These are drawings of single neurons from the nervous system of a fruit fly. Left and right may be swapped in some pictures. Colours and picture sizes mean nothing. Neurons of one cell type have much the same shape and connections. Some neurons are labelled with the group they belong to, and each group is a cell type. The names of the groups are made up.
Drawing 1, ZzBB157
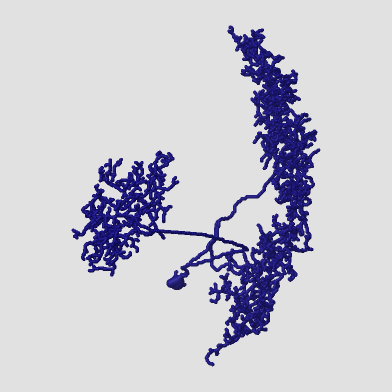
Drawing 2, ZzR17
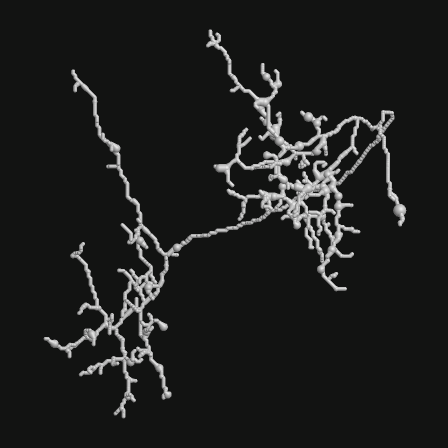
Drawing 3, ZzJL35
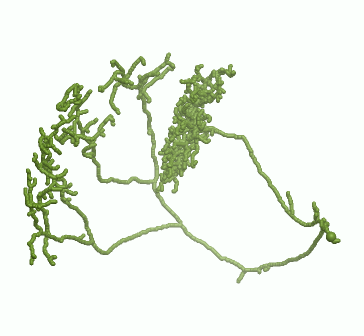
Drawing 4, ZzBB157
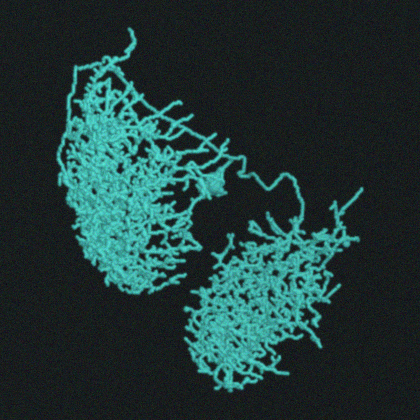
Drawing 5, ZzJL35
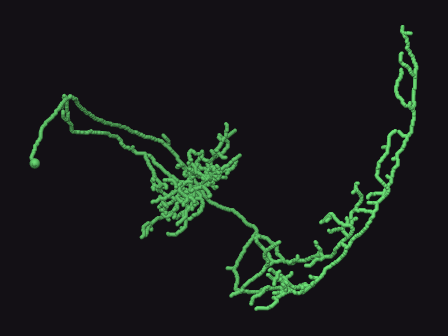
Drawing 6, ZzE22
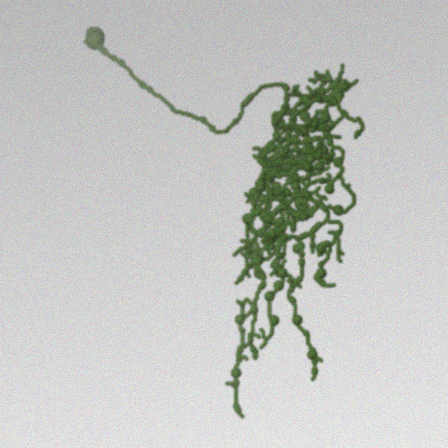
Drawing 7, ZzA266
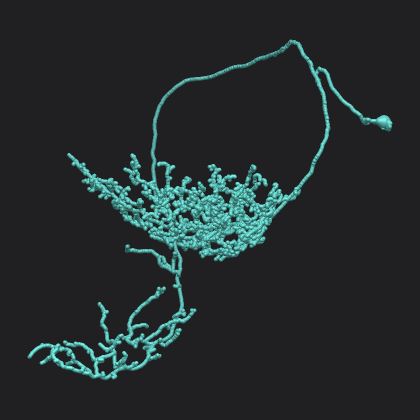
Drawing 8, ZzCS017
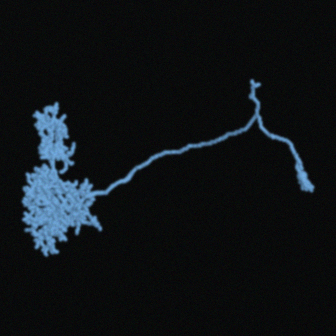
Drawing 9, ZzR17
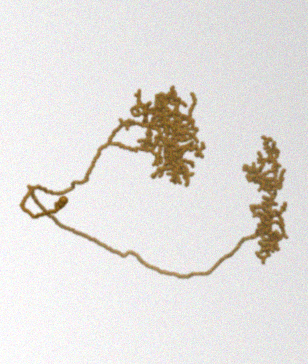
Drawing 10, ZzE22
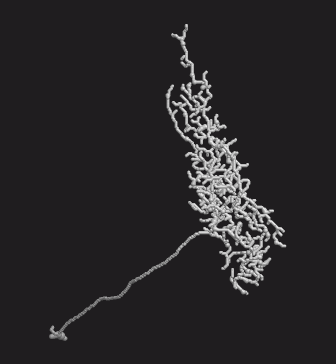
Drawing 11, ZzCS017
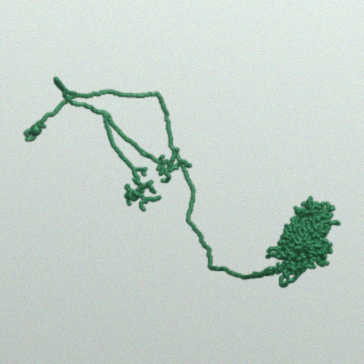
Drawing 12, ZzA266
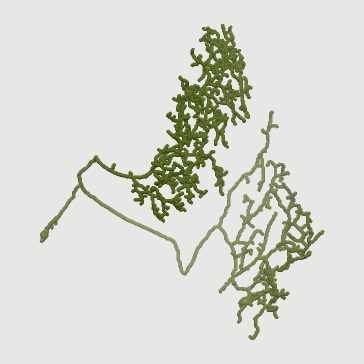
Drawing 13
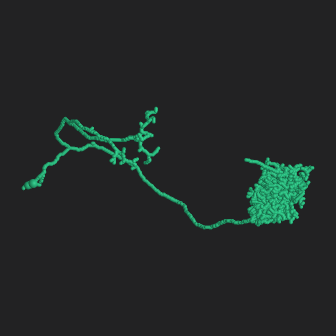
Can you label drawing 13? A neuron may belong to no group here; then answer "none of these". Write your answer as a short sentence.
It belongs to ZzCS017.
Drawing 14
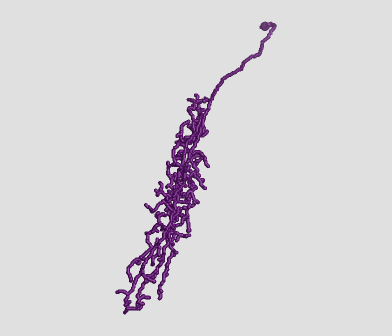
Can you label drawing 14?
It belongs to ZzE22.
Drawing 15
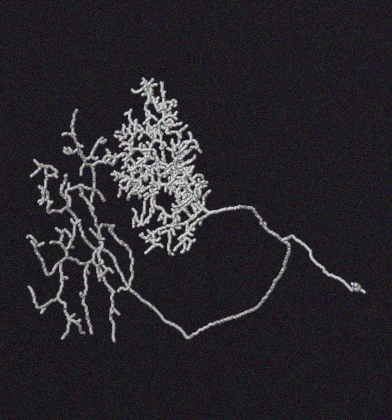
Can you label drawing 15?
It belongs to ZzA266.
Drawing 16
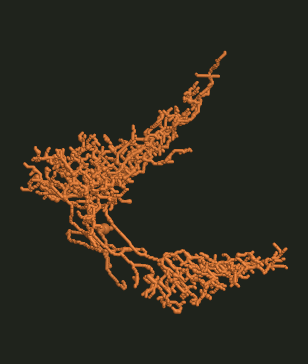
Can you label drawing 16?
It belongs to none of these.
